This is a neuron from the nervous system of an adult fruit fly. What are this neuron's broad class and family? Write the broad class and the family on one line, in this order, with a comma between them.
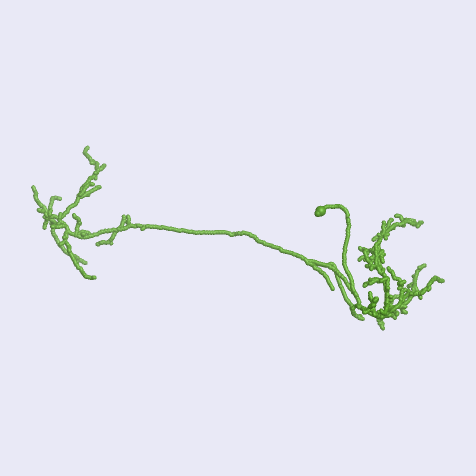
central-brain intrinsic neuron, hemilineage DM4_ventral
